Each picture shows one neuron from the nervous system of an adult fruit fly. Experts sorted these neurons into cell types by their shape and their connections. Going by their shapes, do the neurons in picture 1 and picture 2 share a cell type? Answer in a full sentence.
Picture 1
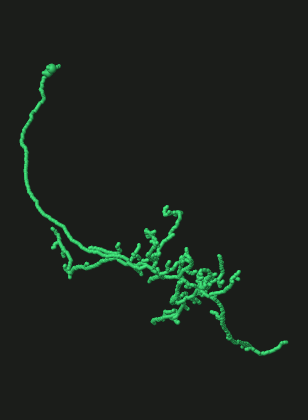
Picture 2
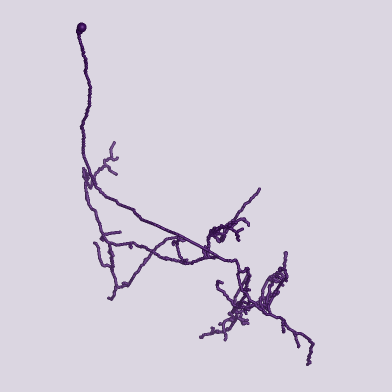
They are of the same cell type.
